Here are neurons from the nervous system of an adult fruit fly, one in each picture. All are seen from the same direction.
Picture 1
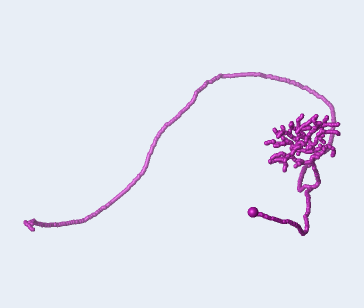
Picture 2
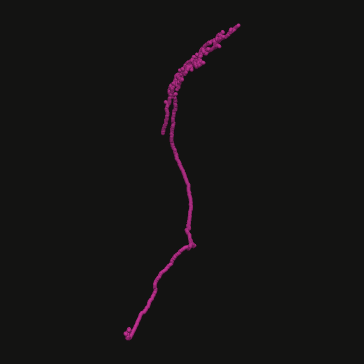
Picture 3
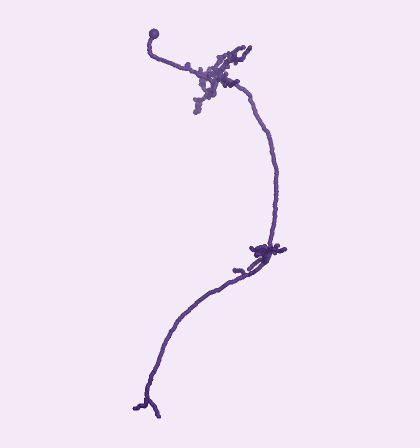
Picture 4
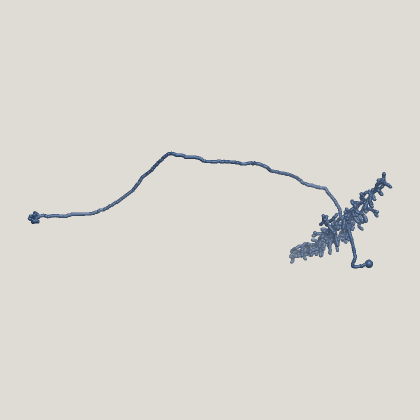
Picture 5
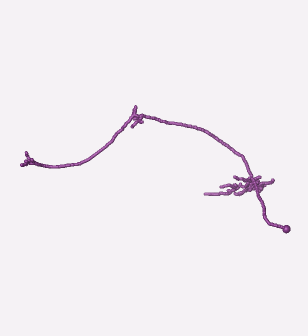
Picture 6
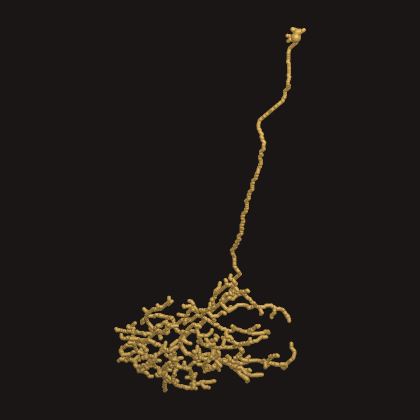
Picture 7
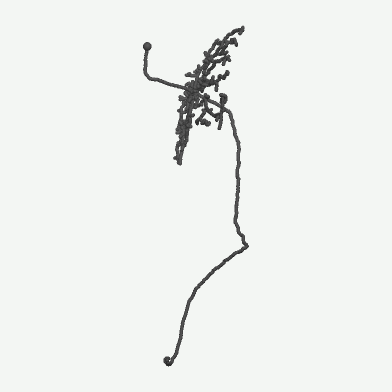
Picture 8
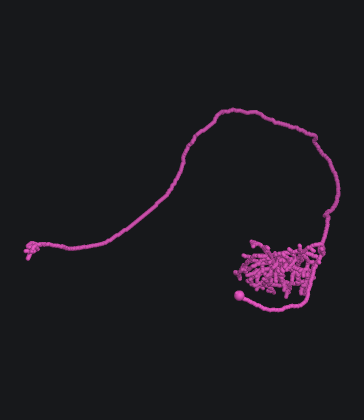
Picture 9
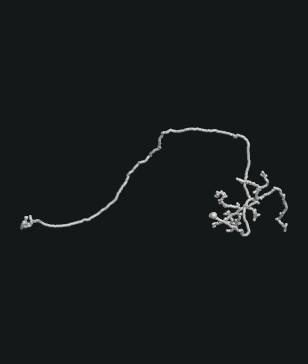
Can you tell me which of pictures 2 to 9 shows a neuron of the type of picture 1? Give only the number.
2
